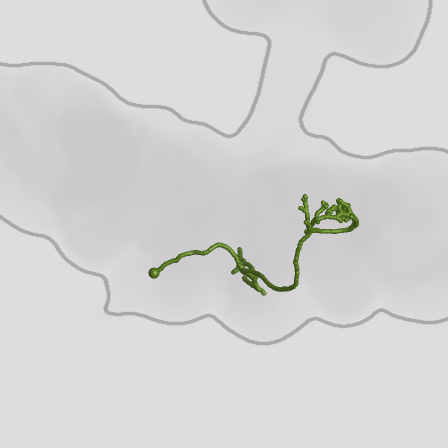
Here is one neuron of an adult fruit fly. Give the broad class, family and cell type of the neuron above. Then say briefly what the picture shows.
This is a central-brain intrinsic neuron. The family is hemilineage CREa1_ventral. It is of cell type mAL4F. In this view it is wider than it is tall.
